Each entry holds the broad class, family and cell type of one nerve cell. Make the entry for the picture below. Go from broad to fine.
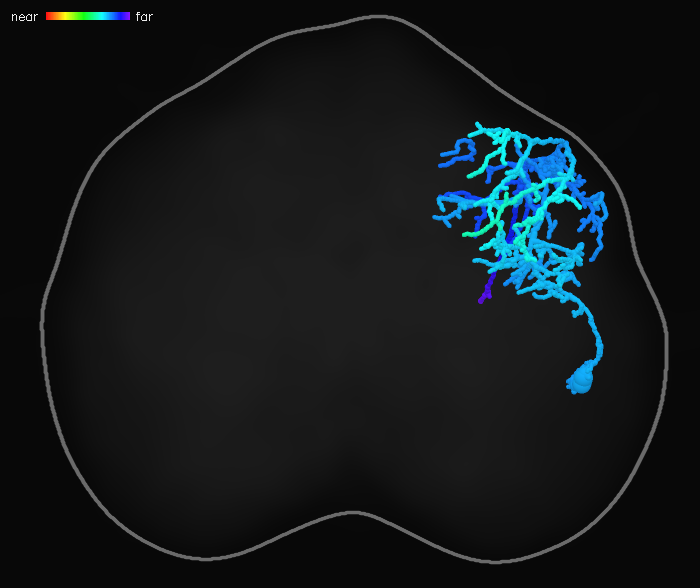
motor neuron of the nerve cord; hemilineage 24B.25B; MNhl29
